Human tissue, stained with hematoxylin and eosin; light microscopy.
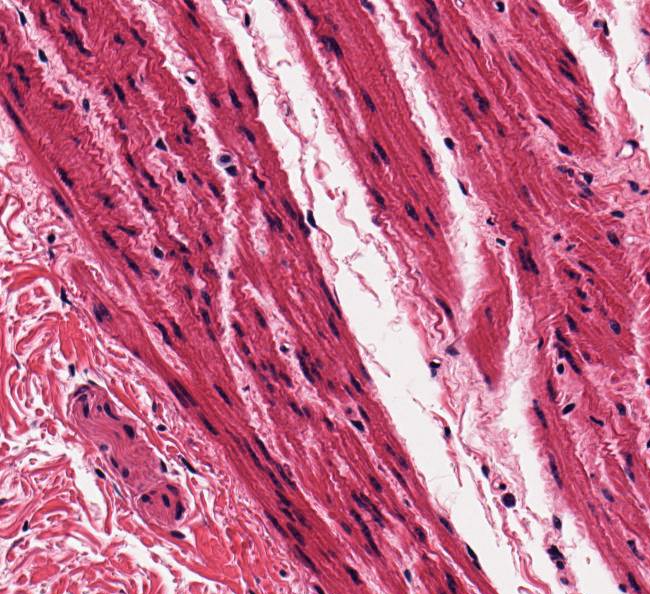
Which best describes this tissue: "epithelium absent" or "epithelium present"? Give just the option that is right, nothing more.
Epithelium absent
